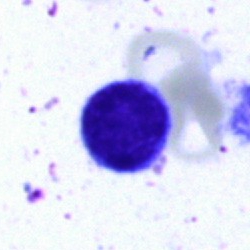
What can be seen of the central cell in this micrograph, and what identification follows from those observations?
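Round outline, smooth edge on this one. The whole cell takes a uniform deep blue-violet stain. No distinct granules stand out, and no clear vacuoles show up either. That's a lymphocyte.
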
